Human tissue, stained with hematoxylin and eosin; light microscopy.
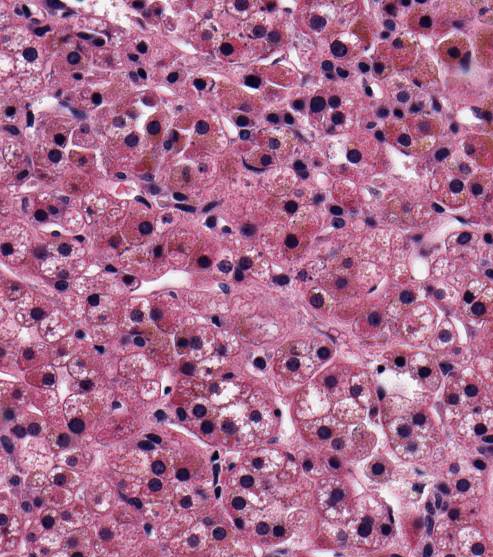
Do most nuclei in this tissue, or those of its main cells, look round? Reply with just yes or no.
Yes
